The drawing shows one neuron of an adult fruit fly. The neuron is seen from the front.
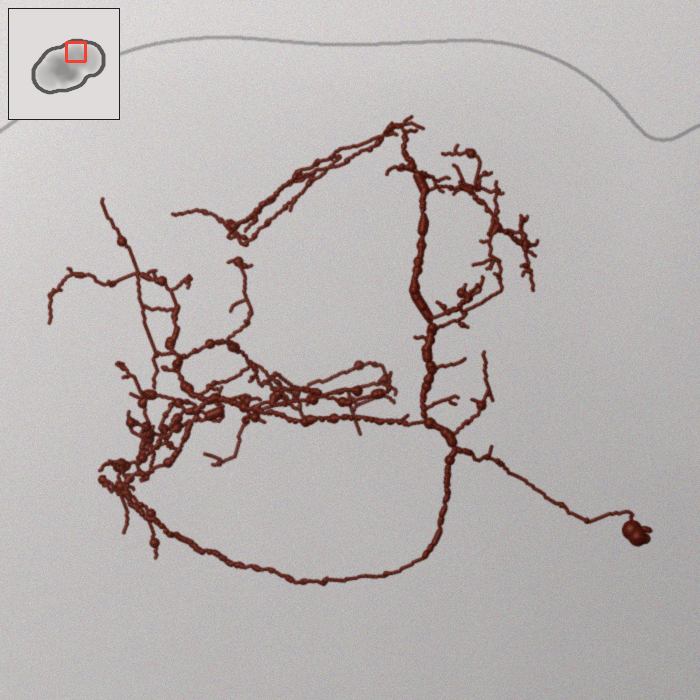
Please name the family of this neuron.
hemilineage SLPa&l1_anterior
